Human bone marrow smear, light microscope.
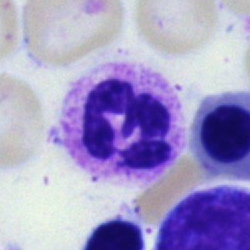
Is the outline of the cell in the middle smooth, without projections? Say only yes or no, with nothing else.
Yes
